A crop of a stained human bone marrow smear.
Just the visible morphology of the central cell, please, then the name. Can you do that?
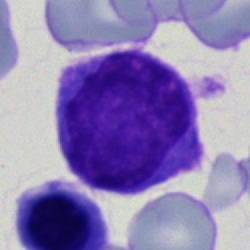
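Let me see: the outline is angular, with straight edges and corners rather than a smooth circle. The chromatin looks fine and evenly spread, no coarse dark clumps. Scant cytoplasm, deep blue-purple, and no vacuoles that I can find. So, a blast.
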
